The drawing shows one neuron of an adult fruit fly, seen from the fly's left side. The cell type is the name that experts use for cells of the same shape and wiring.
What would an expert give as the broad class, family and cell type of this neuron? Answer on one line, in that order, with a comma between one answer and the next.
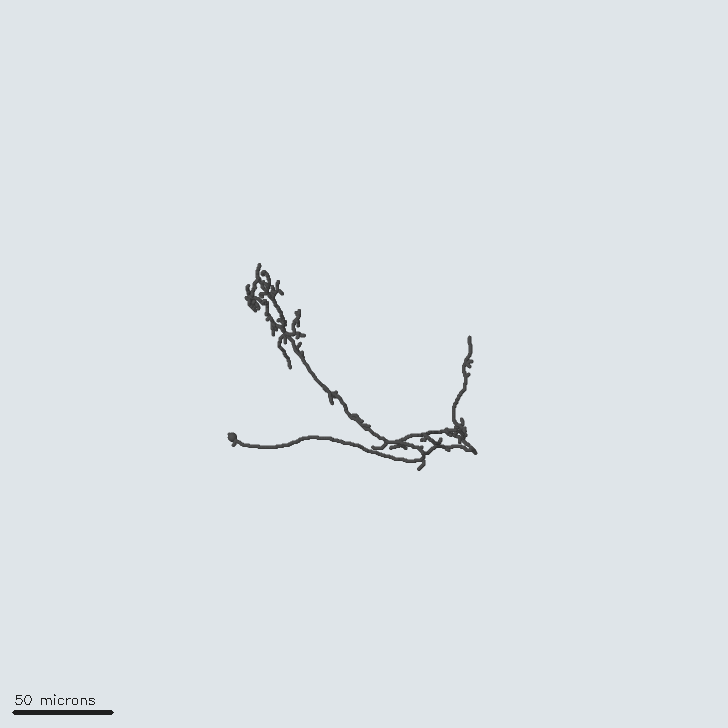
central-brain intrinsic neuron, hemilineage WEDa2, LAL048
